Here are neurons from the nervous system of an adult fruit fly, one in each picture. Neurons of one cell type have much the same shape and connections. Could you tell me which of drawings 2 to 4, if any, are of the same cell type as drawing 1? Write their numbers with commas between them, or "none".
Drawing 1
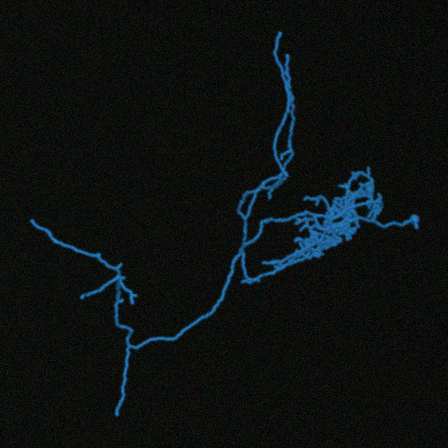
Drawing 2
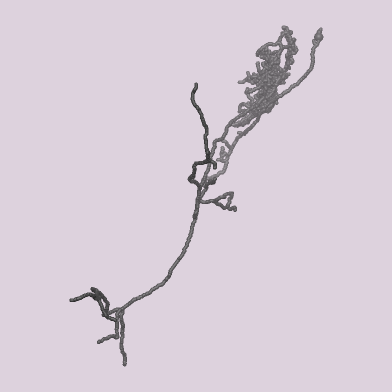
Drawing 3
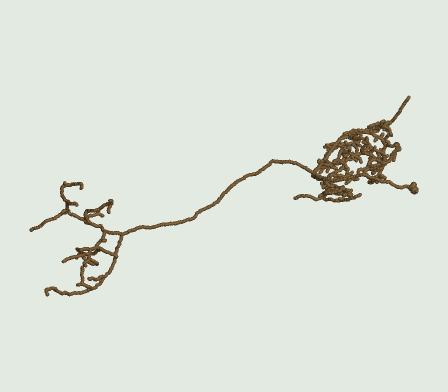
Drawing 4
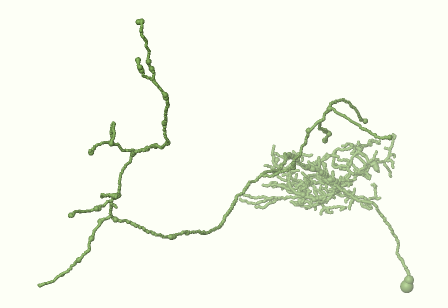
2, 4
